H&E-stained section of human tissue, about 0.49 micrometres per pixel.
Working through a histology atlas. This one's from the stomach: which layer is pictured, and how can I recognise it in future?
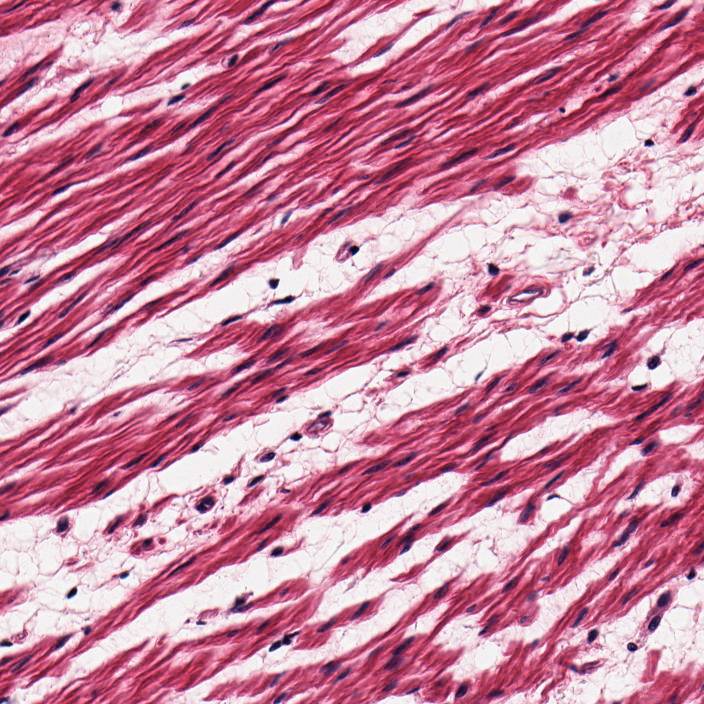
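The answer is smooth muscle. Its nuclei are elongated and sit centrally, lined up with the long axis of each cell.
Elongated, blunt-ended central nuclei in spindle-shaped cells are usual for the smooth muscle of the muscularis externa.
You will see no cross-striations in the fibres. Between the bundles lies pale, loose, finely vacuolated connective tissue with scattered small dark nuclei, and near the centre of the field a few small thin-walled vessels lie within it.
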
